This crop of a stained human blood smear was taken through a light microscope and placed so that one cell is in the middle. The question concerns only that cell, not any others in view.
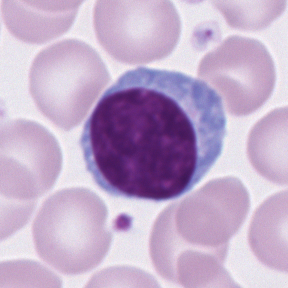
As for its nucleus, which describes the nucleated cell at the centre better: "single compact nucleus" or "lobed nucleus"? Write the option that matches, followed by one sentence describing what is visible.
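Single compact nucleus. The nucleus is round to slightly oval with no indentation.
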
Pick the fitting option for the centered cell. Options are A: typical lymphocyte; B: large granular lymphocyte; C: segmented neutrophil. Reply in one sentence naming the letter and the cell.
With the cell in the middle being a typical lymphocyte, option A is the correct choice.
